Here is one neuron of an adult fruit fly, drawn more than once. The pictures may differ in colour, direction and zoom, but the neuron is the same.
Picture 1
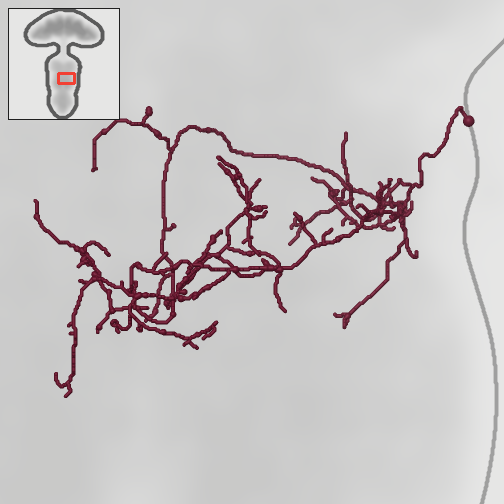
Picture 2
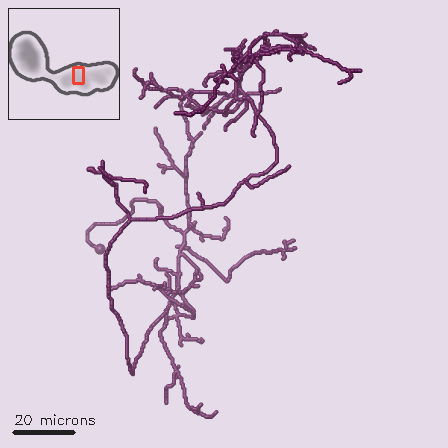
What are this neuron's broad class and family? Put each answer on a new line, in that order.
nerve-cord intrinsic neuron
hemilineage 17A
